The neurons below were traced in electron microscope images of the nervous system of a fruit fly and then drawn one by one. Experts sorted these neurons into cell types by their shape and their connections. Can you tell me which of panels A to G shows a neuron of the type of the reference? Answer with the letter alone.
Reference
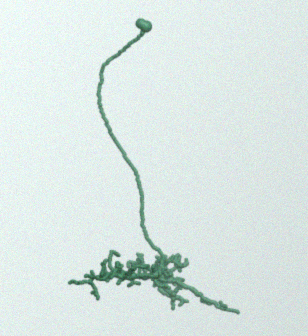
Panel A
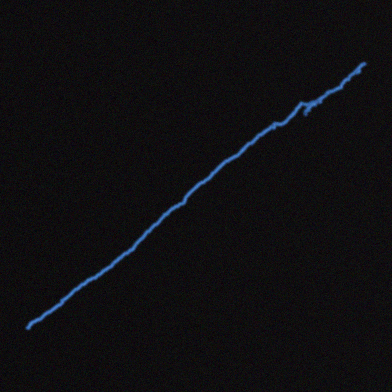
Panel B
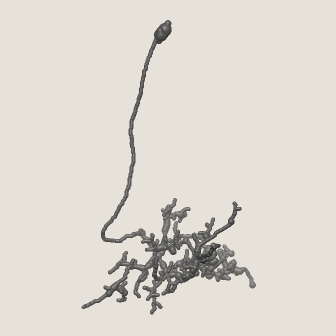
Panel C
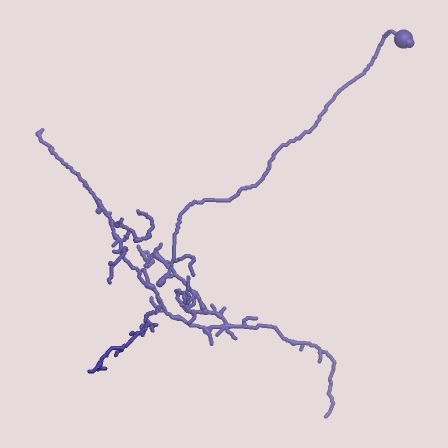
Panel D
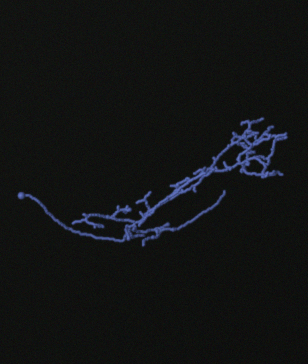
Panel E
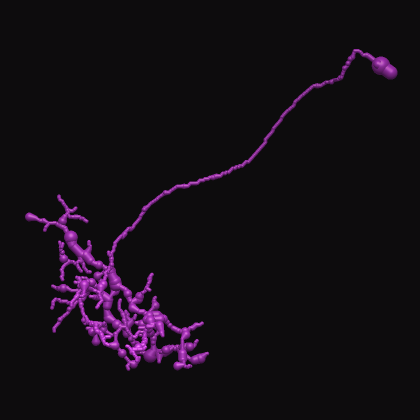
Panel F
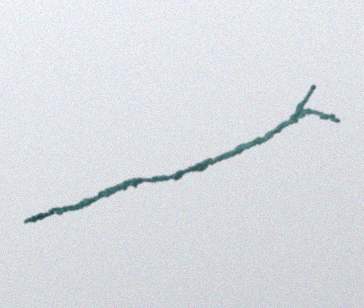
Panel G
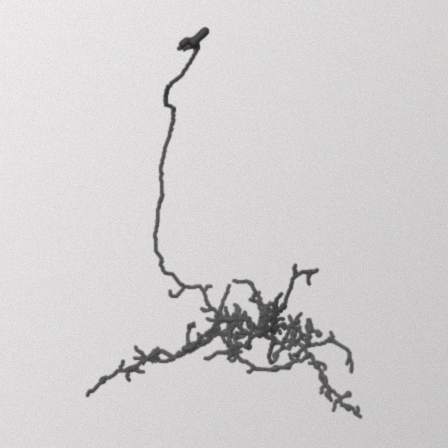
E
